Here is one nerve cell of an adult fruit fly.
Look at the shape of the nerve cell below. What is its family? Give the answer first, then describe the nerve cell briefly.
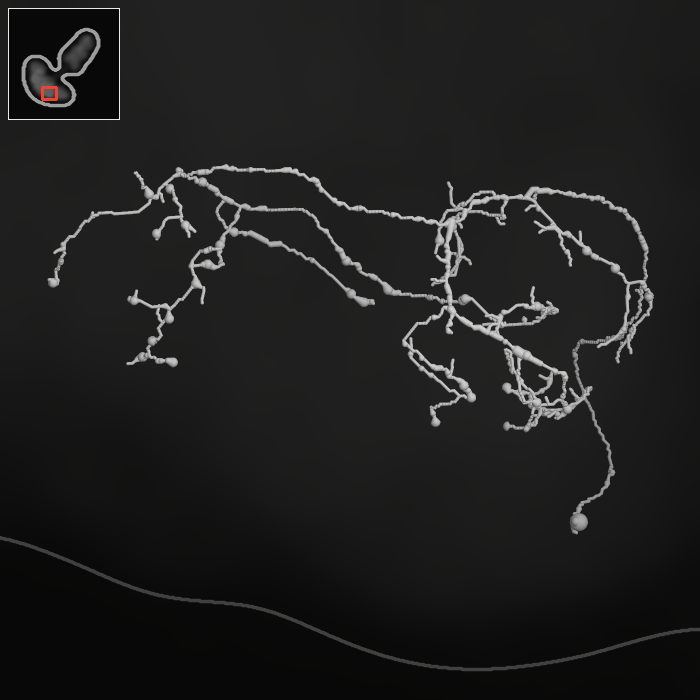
The family is hemilineage LHa3. It is a central-brain intrinsic neuron. It is in the brain and does not reach the nerve cord. Its cell body lies at the lower right of the picture. Dozens of branch ends can be seen.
